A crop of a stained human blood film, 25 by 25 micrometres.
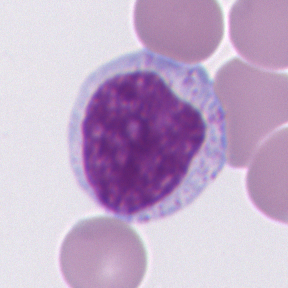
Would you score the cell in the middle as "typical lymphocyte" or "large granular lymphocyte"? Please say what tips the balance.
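This is a large granular lymphocyte. Pale blue cytoplasm holds a scattering of small purple-red granules.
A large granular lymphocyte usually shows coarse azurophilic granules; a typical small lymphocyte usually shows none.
Nucleus off-centre to the left, leaving a wider cytoplasmic band on the right; nucleus about 60% of cell area.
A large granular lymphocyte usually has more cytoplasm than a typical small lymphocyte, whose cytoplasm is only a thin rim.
Cell about 15 micrometres across; nucleus about 13 by 11 micrometres, roundish, shallowly notched at upper right.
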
